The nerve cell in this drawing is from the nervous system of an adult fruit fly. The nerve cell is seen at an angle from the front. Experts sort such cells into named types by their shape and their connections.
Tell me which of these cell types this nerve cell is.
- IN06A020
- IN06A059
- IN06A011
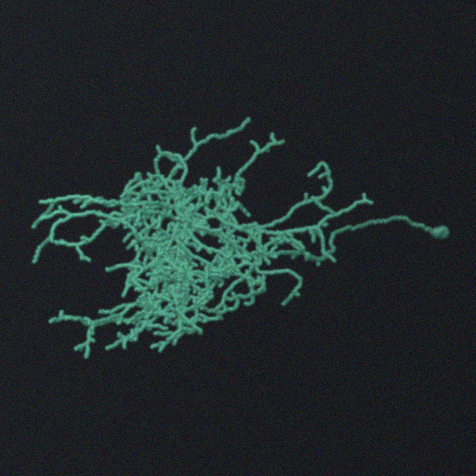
IN06A020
